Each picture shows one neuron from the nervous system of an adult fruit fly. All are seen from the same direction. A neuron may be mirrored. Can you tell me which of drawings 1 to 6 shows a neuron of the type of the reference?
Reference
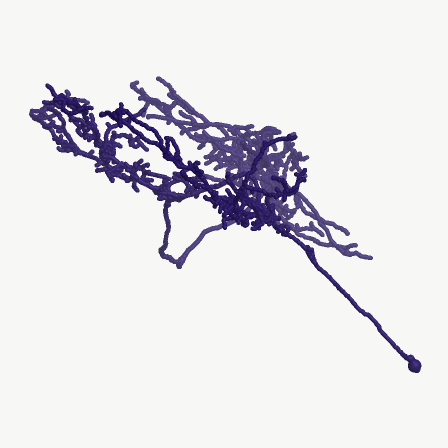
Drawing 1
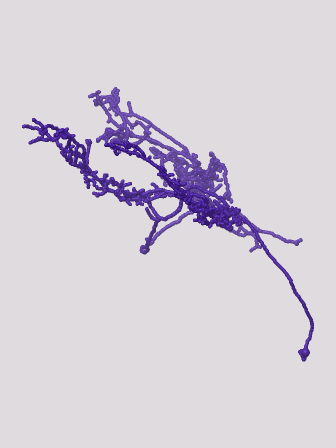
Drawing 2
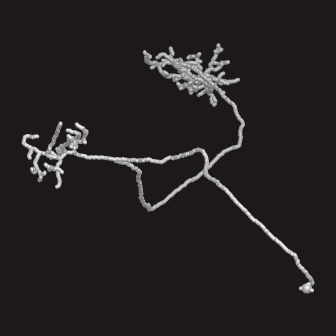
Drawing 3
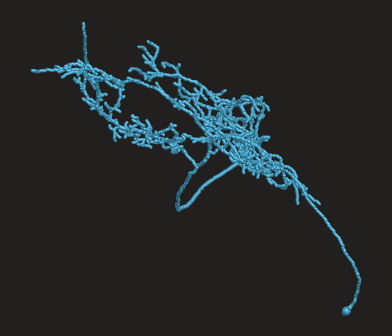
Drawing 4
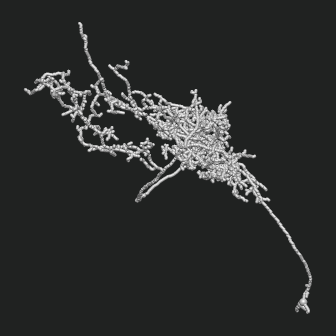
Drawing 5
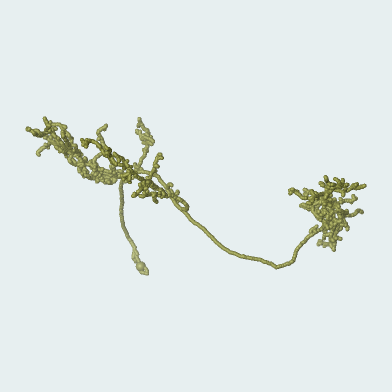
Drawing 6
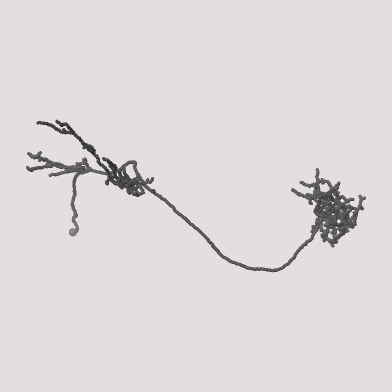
1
